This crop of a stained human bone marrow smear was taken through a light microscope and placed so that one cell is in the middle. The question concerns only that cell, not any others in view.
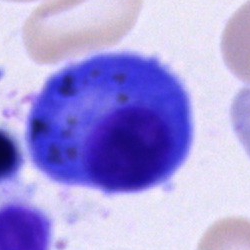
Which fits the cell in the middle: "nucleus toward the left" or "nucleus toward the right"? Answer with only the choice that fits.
Nucleus toward the right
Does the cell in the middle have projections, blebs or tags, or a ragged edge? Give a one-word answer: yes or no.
Yes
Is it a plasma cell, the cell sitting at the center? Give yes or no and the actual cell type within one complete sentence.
Yes, the central element of the crop is a plasma cell.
